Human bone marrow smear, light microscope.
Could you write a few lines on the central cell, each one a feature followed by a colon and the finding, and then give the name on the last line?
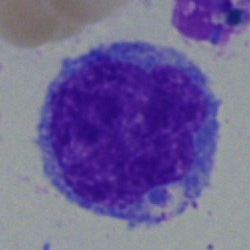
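Nucleus: fills most of the cell
Cytoplasm: only a narrow rim
Chromatin: finely stippled with small paler patches, not coarse dark blocks
Clear area: small and pale, in the cytoplasm at the lower right edge of the nucleus
Border: slightly ragged, not smooth
Name: blast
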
